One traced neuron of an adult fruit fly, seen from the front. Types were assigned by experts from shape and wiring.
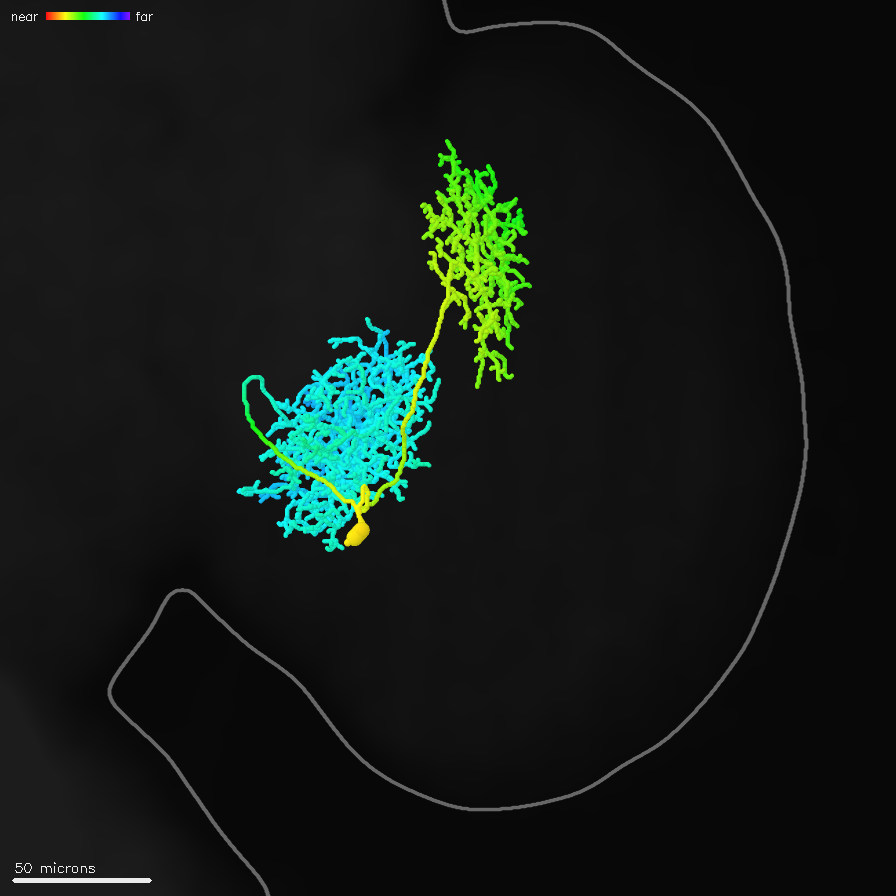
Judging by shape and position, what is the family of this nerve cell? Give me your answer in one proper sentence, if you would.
As its family, the nerve cell has MeLo.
